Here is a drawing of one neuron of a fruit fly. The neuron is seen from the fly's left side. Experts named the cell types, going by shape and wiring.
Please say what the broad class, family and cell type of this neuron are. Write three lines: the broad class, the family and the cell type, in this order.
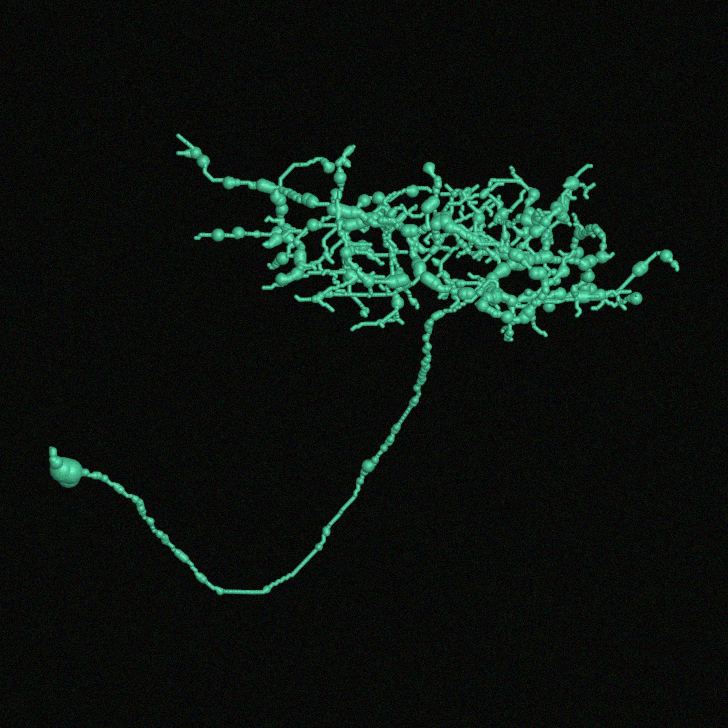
central-brain intrinsic neuron
hemilineage MD3
AMMC030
